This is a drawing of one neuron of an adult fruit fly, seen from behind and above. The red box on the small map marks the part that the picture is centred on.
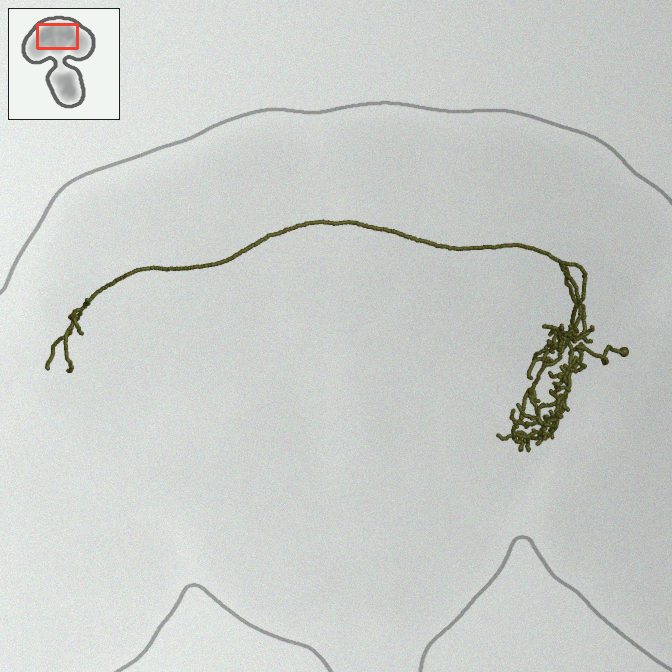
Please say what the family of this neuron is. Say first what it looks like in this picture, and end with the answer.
Its cell body lies on the right of the picture. As drawn here it is more than twice as wide as it is tall. This is a central-brain intrinsic neuron. The family is hemilineage VLPl&p2_lateral.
